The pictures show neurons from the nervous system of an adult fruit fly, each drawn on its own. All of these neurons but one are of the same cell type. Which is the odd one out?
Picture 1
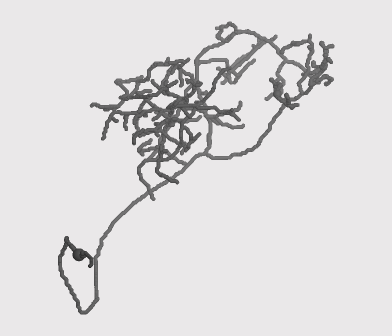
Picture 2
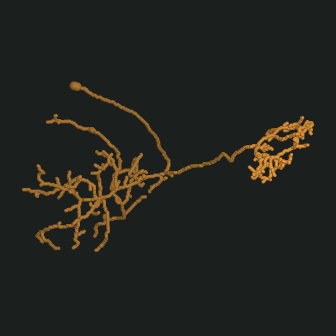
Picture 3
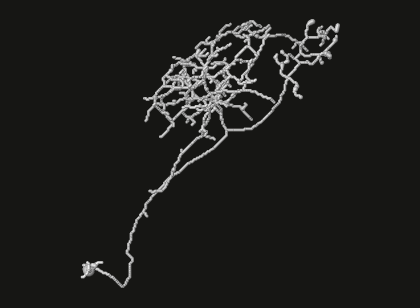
Picture 2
